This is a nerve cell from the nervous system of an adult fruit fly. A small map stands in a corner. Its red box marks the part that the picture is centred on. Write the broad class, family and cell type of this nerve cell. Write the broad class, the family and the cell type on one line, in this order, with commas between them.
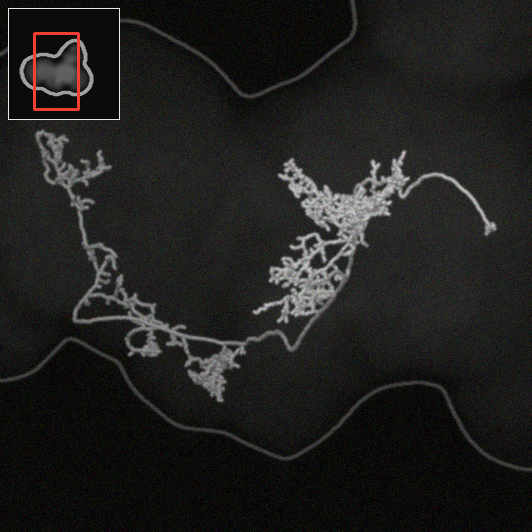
ascending neuron, hemilineage 08B, AN08B012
